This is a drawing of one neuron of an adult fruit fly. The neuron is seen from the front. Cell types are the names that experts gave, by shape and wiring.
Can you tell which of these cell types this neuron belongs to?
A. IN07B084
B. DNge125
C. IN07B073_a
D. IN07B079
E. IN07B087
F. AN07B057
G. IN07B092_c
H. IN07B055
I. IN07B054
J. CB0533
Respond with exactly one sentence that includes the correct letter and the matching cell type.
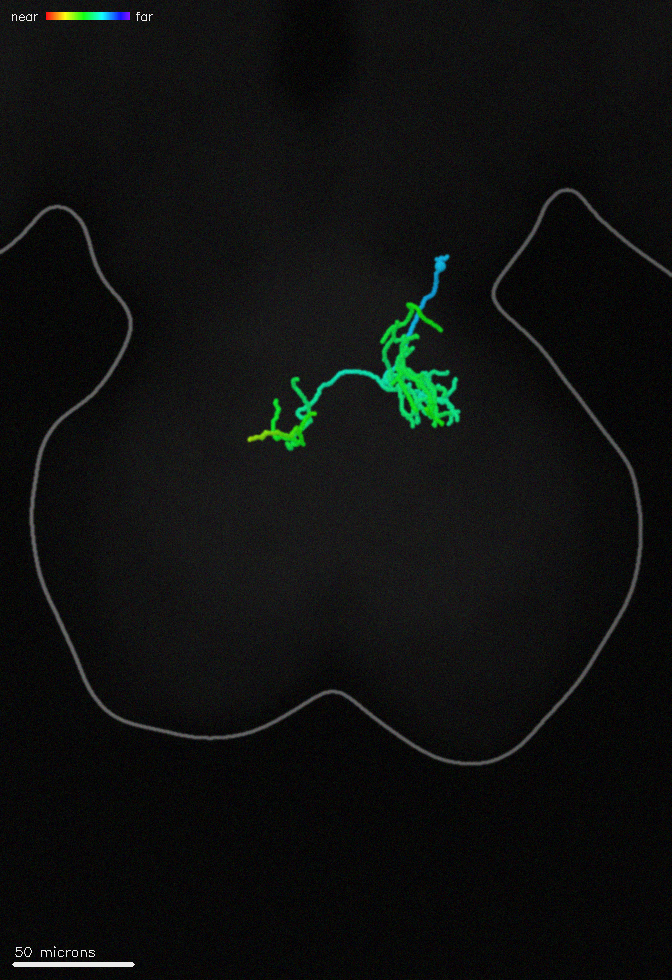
Option G, the cell type IN07B092_c, describes the neuron.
